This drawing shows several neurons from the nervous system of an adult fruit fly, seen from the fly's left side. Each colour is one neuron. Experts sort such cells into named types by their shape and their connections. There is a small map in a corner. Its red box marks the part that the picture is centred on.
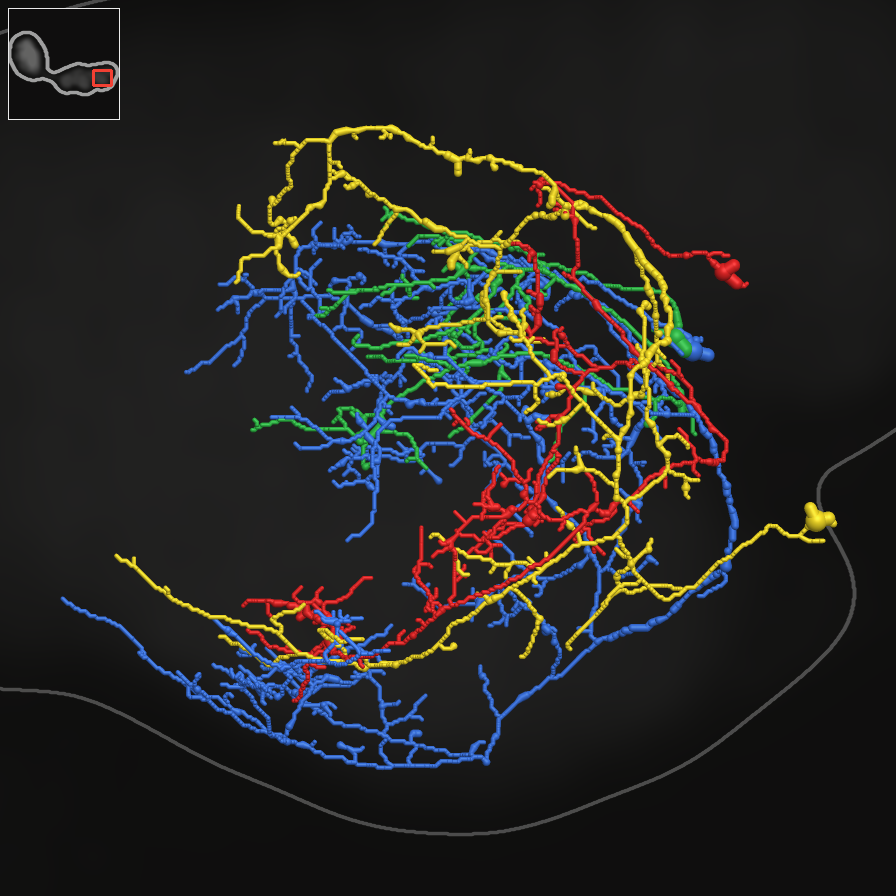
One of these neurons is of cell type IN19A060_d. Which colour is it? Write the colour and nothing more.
green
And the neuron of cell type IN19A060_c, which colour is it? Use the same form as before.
blue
